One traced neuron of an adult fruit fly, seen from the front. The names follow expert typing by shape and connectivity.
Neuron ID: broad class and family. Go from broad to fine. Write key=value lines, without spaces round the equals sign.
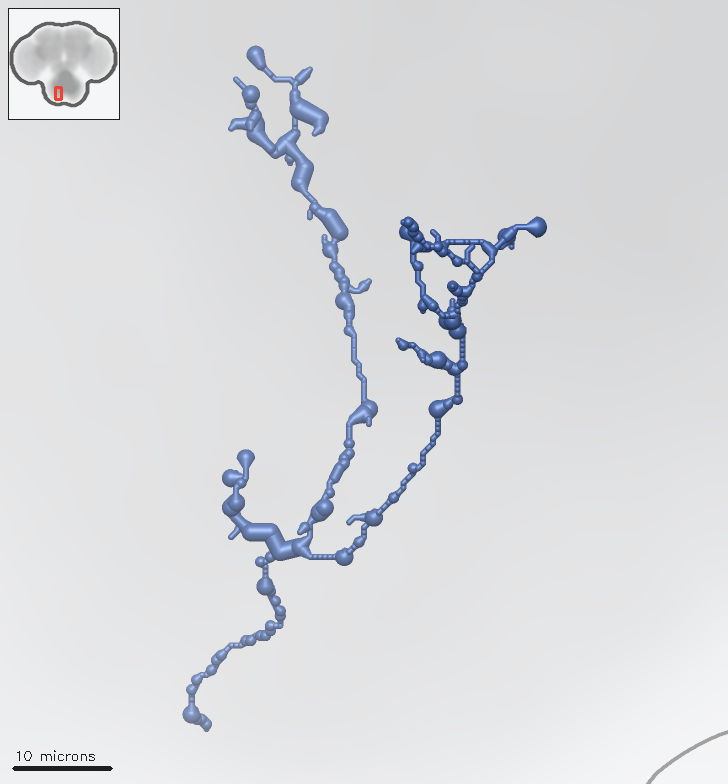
broad_class=sensory neuron entering the nerve cord
family=class mechanosensory proprioceptive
